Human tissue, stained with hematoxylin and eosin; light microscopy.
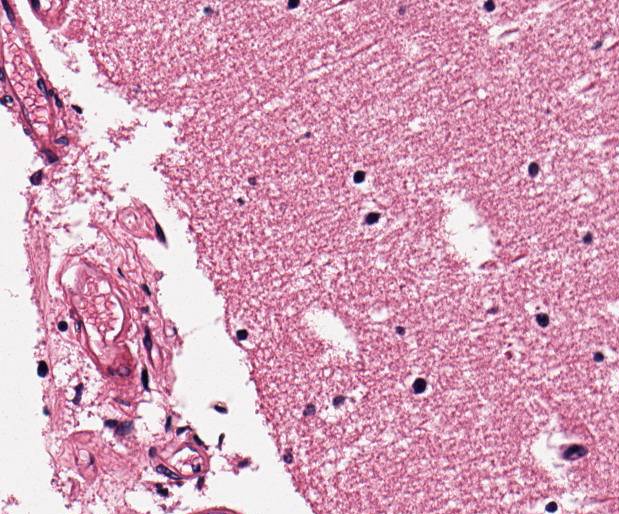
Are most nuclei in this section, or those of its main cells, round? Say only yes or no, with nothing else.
Yes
